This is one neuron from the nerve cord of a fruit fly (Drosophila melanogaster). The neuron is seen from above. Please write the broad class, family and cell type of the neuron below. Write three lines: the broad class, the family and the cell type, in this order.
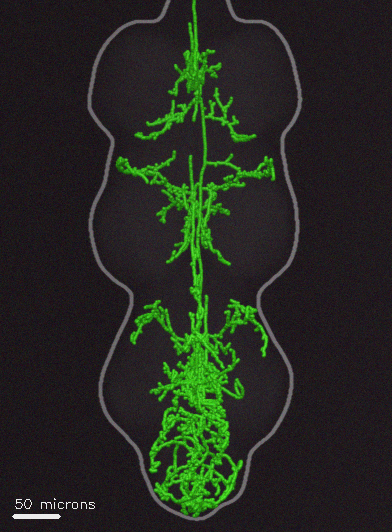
ascending neuron
hemilineage 05B
AN05B004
